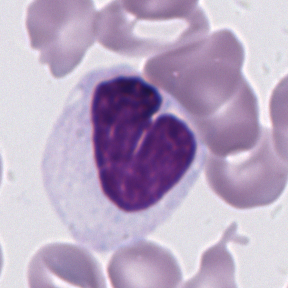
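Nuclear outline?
Deep notch cutting in from the top edge.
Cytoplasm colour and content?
Pale grey-blue, holding fine, faint lilac specks.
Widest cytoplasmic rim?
Left of the nucleus.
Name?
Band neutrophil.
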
